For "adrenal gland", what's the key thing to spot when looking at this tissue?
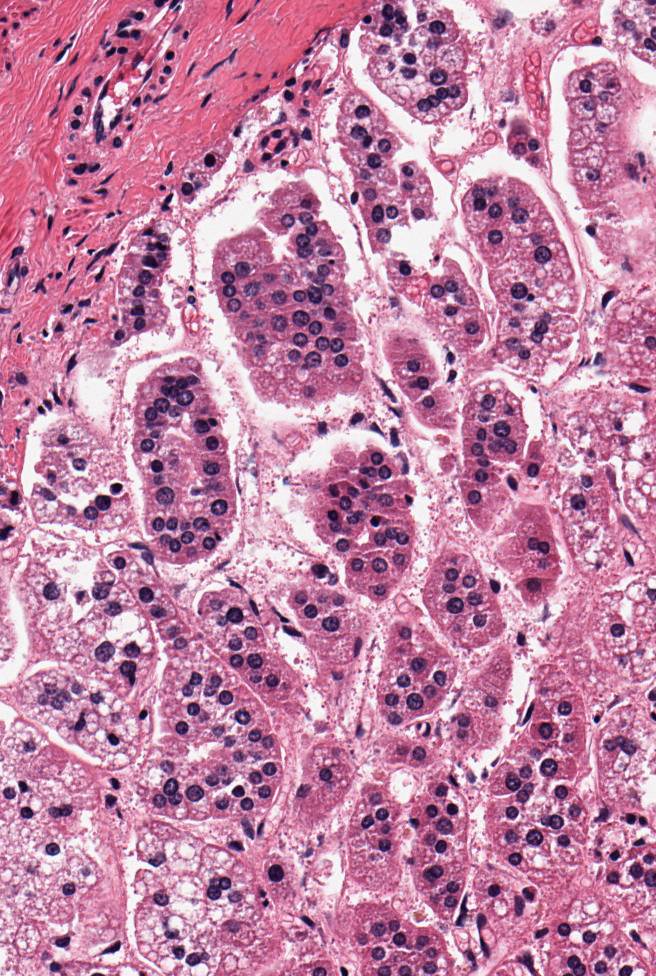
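Here the adrenal gland appears as solid rounded nests and short cords of polygonal cells, separated by thin septa, filling most of the field. The nests are solid, with no glandular lumen inside them. Many cells toward the lower left and along the lower edge have pale, finely vacuolated cytoplasm. The nuclei are round, dark and fairly uniform in size, mostly one to each cell.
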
